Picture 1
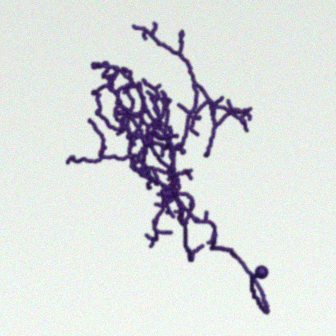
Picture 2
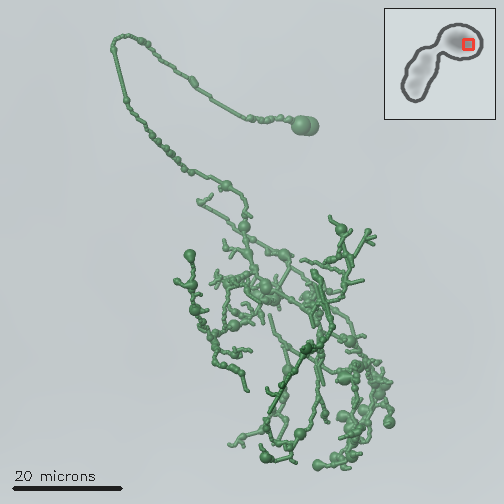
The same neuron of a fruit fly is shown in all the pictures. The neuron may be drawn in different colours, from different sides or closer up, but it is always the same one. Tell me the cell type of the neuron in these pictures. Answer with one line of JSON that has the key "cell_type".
{"cell_type": "CB1483"}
